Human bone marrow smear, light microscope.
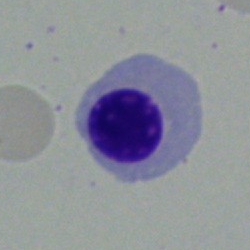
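Erythroblast in a stained human bone marrow smear, the cell in the middle. First, its outline is slightly irregular rather than a smooth circle. Second, the nucleus sits off-centre toward the left. Third, the cytoplasm forms a rim widest on the right of the nucleus, with no granules visible.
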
